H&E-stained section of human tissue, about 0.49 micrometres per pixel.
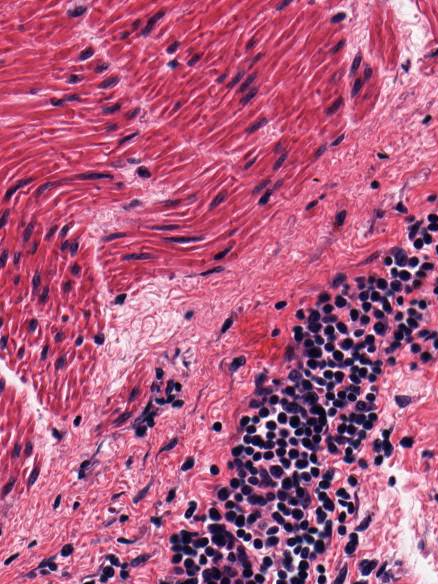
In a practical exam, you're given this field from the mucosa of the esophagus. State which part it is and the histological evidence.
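Answer: smooth muscle. Its bundles fill the upper and left part, running in different directions from one fascicle to the next, with elongated, blunt-ended nuclei in pink cytoplasm.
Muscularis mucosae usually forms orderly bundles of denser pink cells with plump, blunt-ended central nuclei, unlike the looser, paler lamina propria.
Lower right holds a cluster of lymphocytes with small, round, dark nuclei.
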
